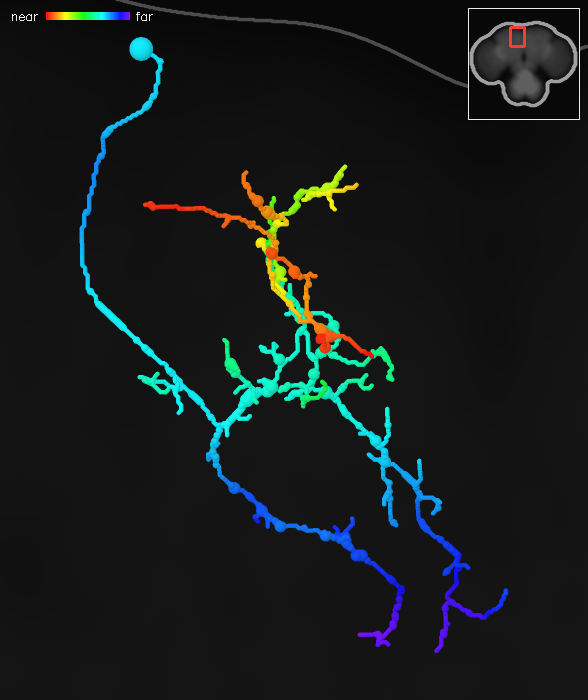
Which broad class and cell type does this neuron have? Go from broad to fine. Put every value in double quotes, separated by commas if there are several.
"central-brain intrinsic neuron", "SMP438"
